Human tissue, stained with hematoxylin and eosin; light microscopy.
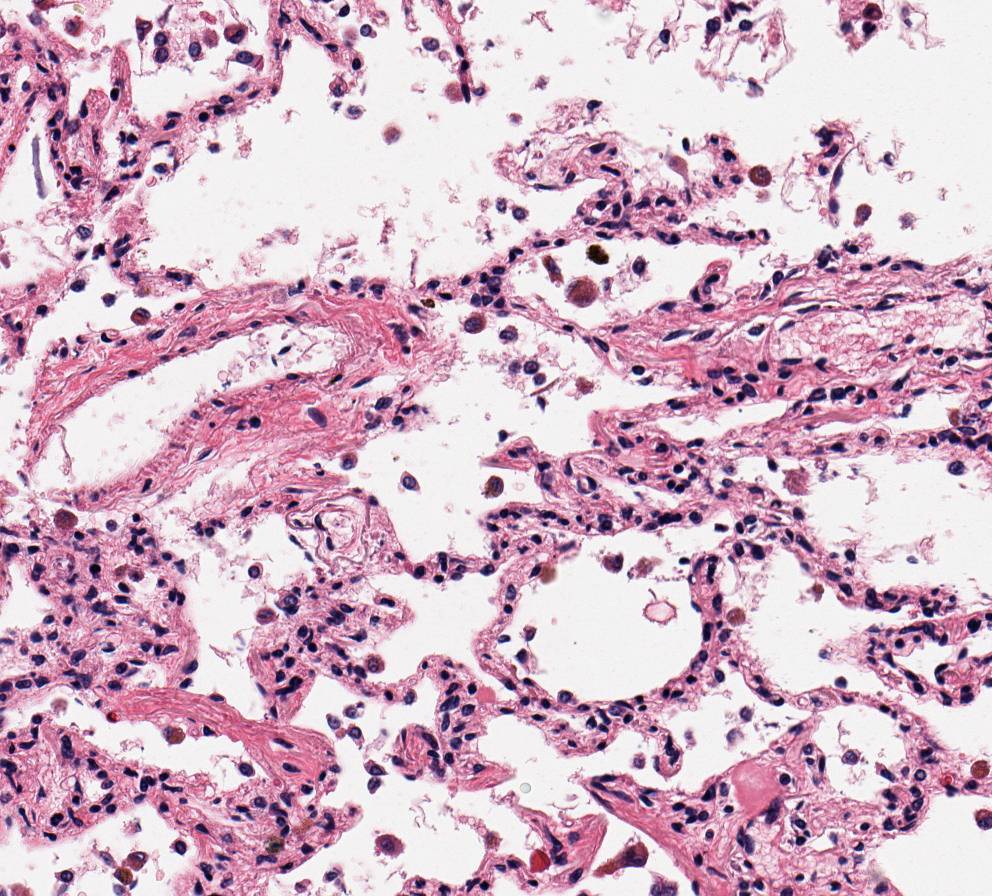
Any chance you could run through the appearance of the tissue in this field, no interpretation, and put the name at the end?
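First, free in the spaces, chiefly in the upper half, lie round single cells with a central nucleus and ample cytoplasm. Some of them hold golden-brown granular pigment, for example in the upper middle. Next, a single layer of flattened to slightly plump cells with dark nuclei covers the surfaces of the septa. Last, the spaces in the upper part contain wispy pale pink strands and granular debris. This is lung.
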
